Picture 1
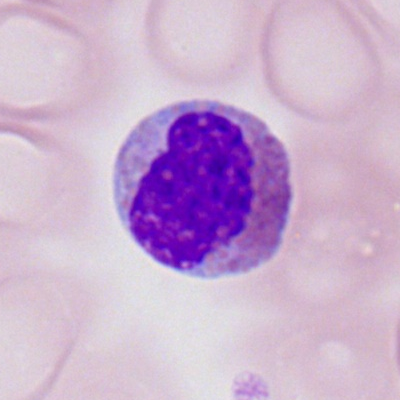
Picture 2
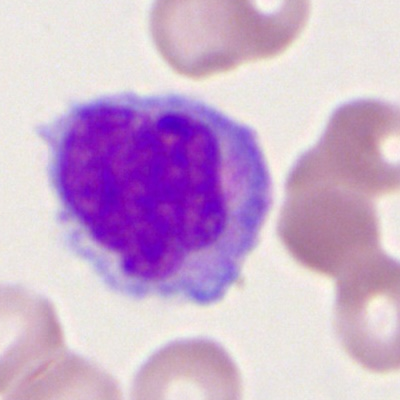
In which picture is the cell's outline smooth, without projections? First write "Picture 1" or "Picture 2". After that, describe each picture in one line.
Picture 1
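What picture 1 shows: The cell outline is round and smooth.
What picture 2 shows: The cell outline is irregular, with a fuzzy, ragged border.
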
